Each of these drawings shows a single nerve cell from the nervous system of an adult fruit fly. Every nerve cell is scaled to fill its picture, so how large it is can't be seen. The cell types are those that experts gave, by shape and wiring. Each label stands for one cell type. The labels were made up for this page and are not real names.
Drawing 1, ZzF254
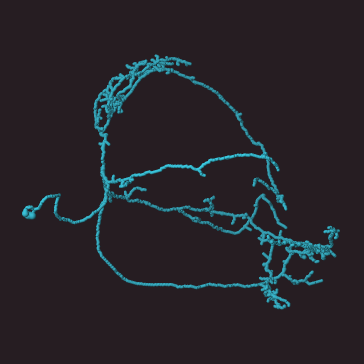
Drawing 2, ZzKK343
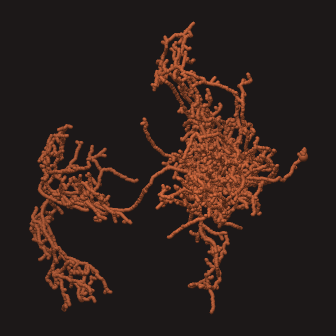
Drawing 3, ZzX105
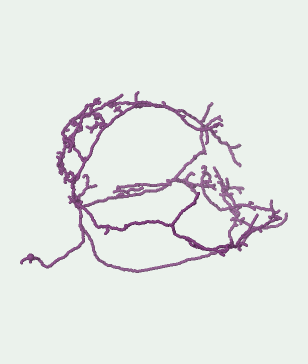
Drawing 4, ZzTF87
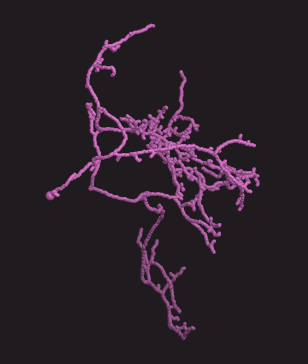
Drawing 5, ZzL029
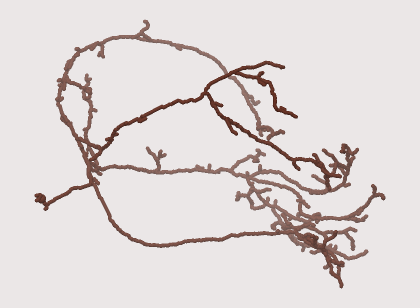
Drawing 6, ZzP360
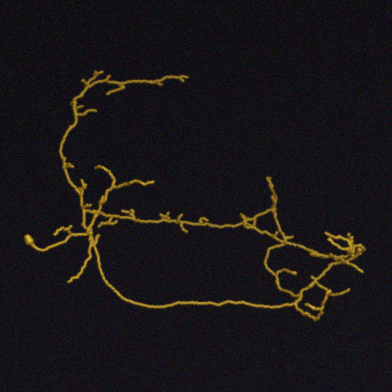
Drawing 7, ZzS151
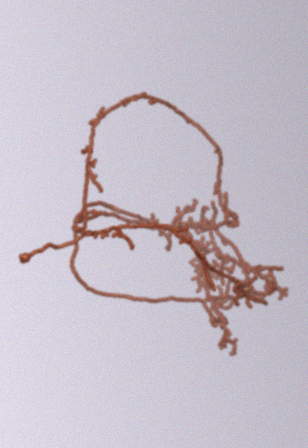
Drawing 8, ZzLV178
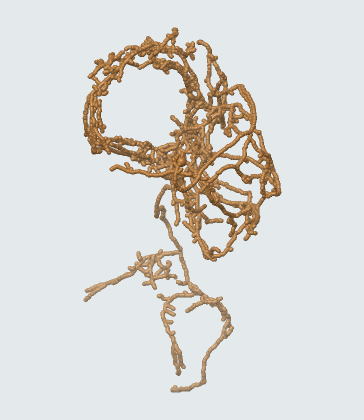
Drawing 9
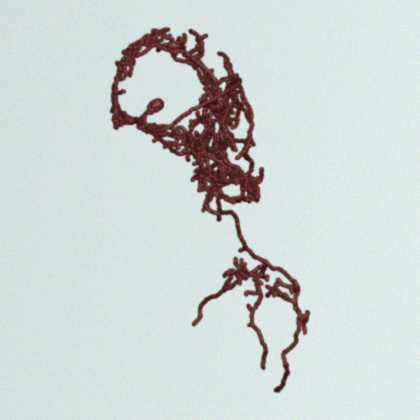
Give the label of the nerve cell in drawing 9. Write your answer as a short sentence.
It belongs to ZzLV178.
